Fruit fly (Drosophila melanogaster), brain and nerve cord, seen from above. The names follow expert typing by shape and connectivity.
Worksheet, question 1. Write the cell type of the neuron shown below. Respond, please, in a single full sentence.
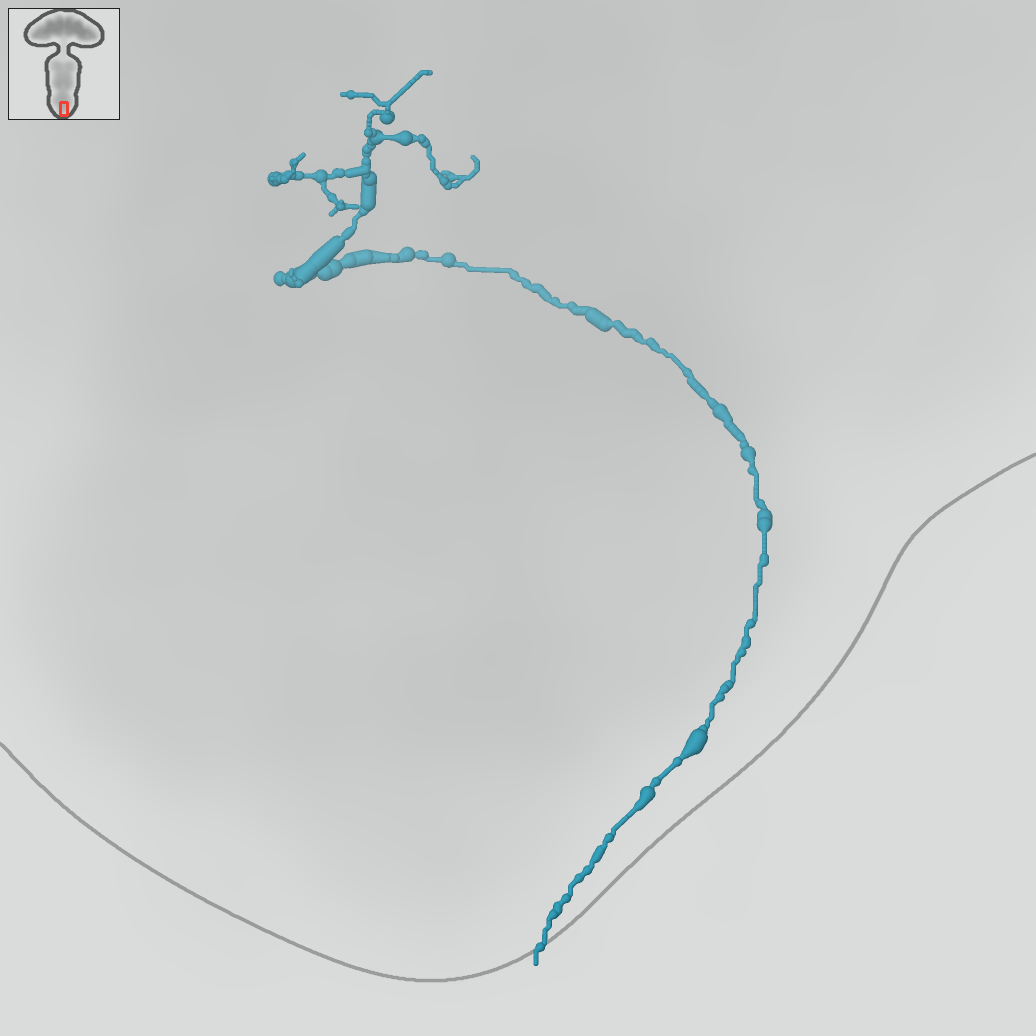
The cell type carried by this neuron is SNxx04.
